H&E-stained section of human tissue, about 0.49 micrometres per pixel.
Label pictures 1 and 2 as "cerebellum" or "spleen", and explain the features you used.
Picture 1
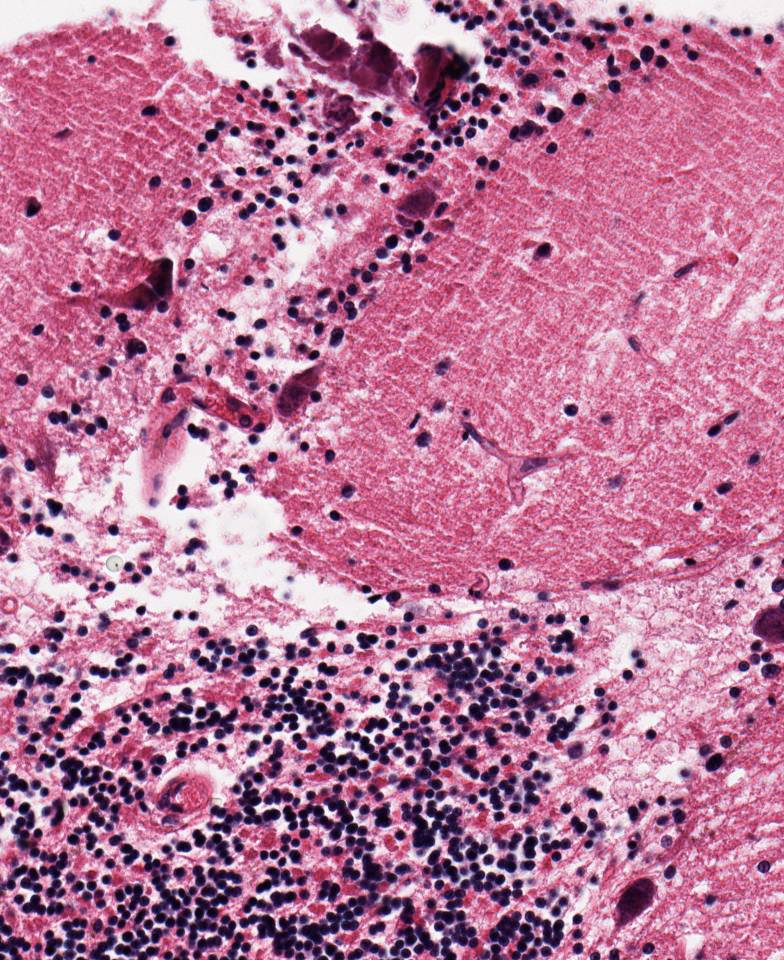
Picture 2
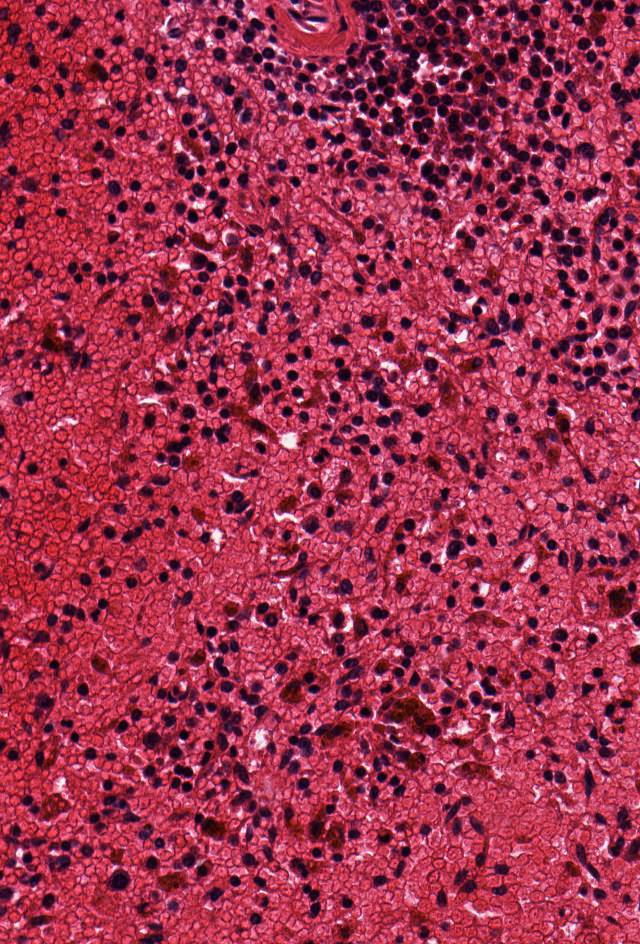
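The cerebellum is in picture 1, the spleen in picture 2. In the cerebellum, start with the lower half: small round, densely dark nuclei crowd together there, thickest at the lower left, with almost no cytoplasm you can see. Now look up to the upper right, where a broad pink, finely fibrillar area holds only scattered nuclei. In the spleen, the small round dark-staining nuclei, like those of lymphocytes, crowd along the top instead, especially toward the upper right. Among them in the central part you can pick out scattered elongated, spindle-shaped nuclei, and brown granular pigment lies in scattered clumps, mostly in the middle and lower parts. At the top edge near the centre, a small vessel with a pink, layered wall has been cut.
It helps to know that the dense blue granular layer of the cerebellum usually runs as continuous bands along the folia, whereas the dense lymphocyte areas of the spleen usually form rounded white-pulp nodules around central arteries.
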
